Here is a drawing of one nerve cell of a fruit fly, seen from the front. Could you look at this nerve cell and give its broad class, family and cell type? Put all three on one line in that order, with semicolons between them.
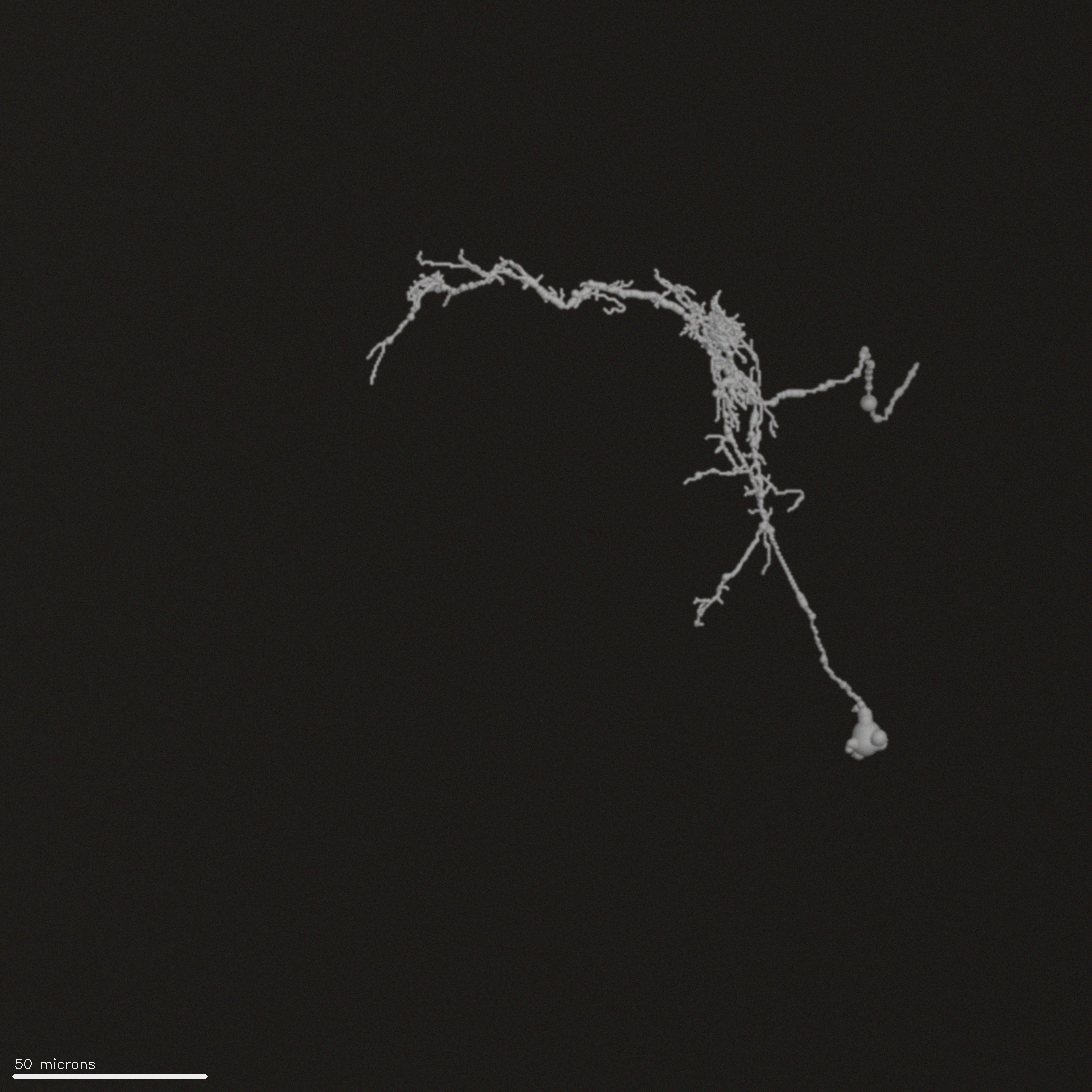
motor neuron of the nerve cord; hemilineage 16B; hi2 MN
